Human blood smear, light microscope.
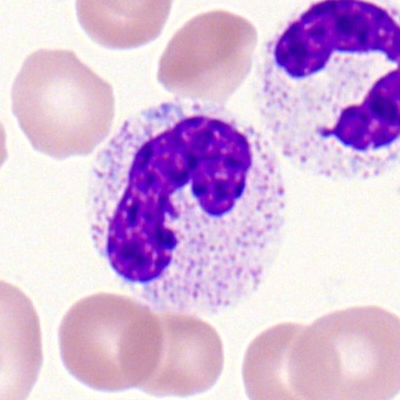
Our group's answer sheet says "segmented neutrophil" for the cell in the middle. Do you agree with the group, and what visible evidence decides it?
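Not quite: this one is a band neutrophil rather than a segmented neutrophil. Look at the nucleus: it is a single thick curved band, bent into a hook shape.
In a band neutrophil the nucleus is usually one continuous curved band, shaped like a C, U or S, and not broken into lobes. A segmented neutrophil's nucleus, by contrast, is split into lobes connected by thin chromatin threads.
No such lobes appear here, so the nucleus speaks for band neutrophil and against segmented neutrophil. The chromatin is dark purple and coarsely clumped.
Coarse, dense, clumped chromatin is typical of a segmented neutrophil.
That feature therefore does not argue against segmented neutrophil, and the shape of the nucleus is left to decide. The rest you can simply note: a smooth, roughly round outline, no visible nucleoli, and abundant pale pinkish-lilac cytoplasm with fine pinkish-purple granules scattered throughout.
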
